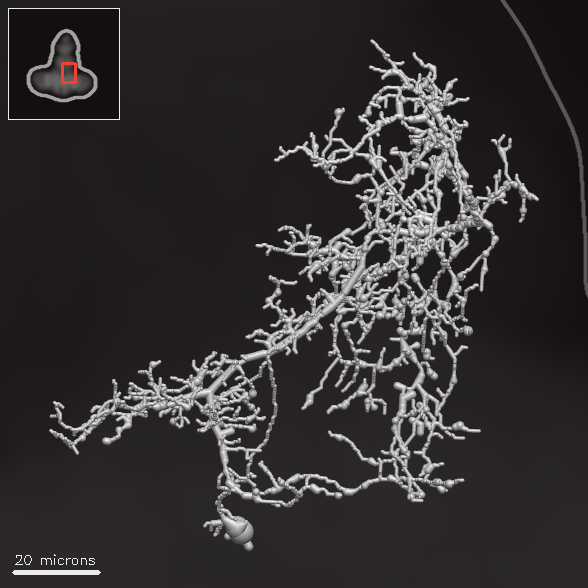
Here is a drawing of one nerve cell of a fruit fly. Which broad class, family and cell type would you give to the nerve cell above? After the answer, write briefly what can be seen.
It is a nerve-cord intrinsic neuron. The family is hemilineage 16B. The cell type is IN16B022. By the scale bar it is about 120 microns tall in this view. More than a hundred branch ends can be seen.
